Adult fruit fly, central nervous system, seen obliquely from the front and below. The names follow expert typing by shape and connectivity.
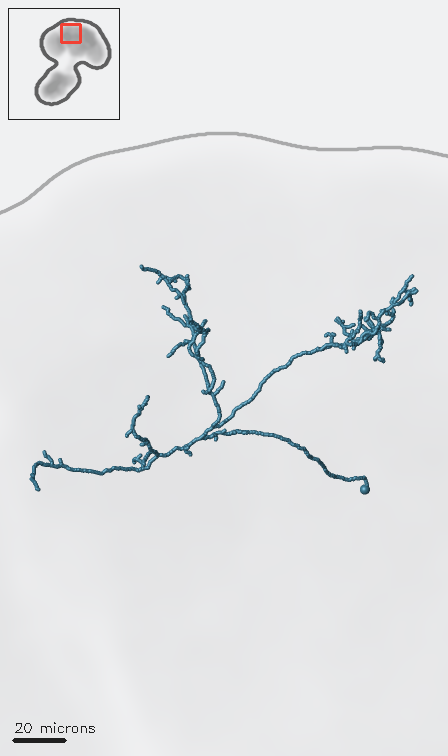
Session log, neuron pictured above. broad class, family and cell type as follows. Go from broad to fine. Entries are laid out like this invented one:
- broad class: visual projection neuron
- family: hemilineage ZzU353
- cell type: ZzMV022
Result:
- broad class: central-brain intrinsic neuron
- family: hemilineage DM3_dorso_lateral
- cell type: SMP331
